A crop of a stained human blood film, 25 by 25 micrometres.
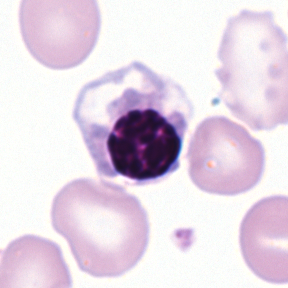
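Normoblast, stained peripheral blood smear. Nucleus round, about 6 micrometres across, off-centre in the lower part of the cell. Chromatin coarsely clumped into dark purple blocks, paler streaks between. Cytoplasm abundant, a wide zone above the nucleus, pale greyish-lavender and lightly stained.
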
